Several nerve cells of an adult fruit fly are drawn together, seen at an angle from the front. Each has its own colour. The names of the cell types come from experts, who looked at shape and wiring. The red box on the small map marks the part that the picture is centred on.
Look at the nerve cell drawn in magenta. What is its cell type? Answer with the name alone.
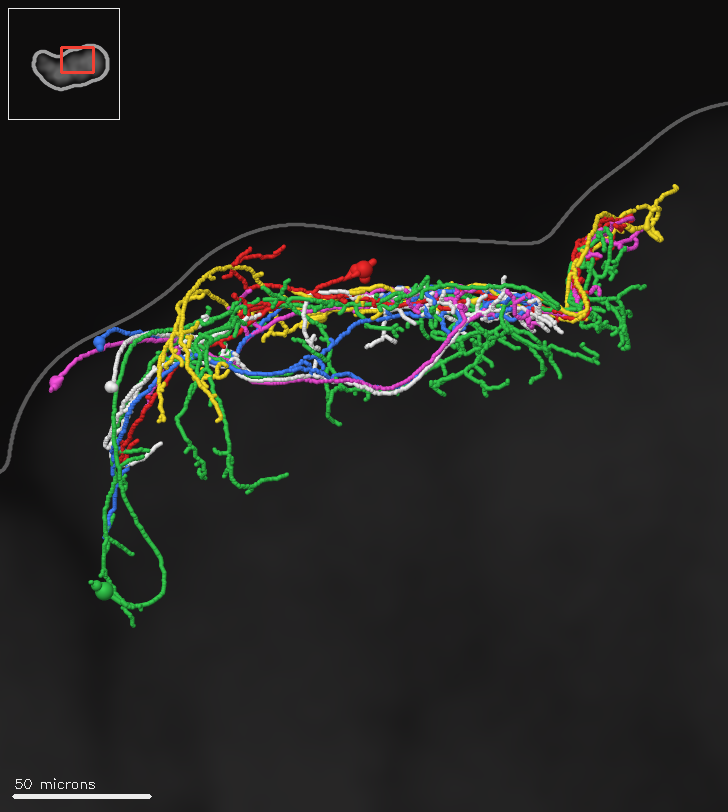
SMP220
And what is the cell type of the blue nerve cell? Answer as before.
SMP223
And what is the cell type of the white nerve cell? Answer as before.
SMP222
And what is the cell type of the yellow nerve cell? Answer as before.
SLP463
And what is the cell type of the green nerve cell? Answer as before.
LNd_b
